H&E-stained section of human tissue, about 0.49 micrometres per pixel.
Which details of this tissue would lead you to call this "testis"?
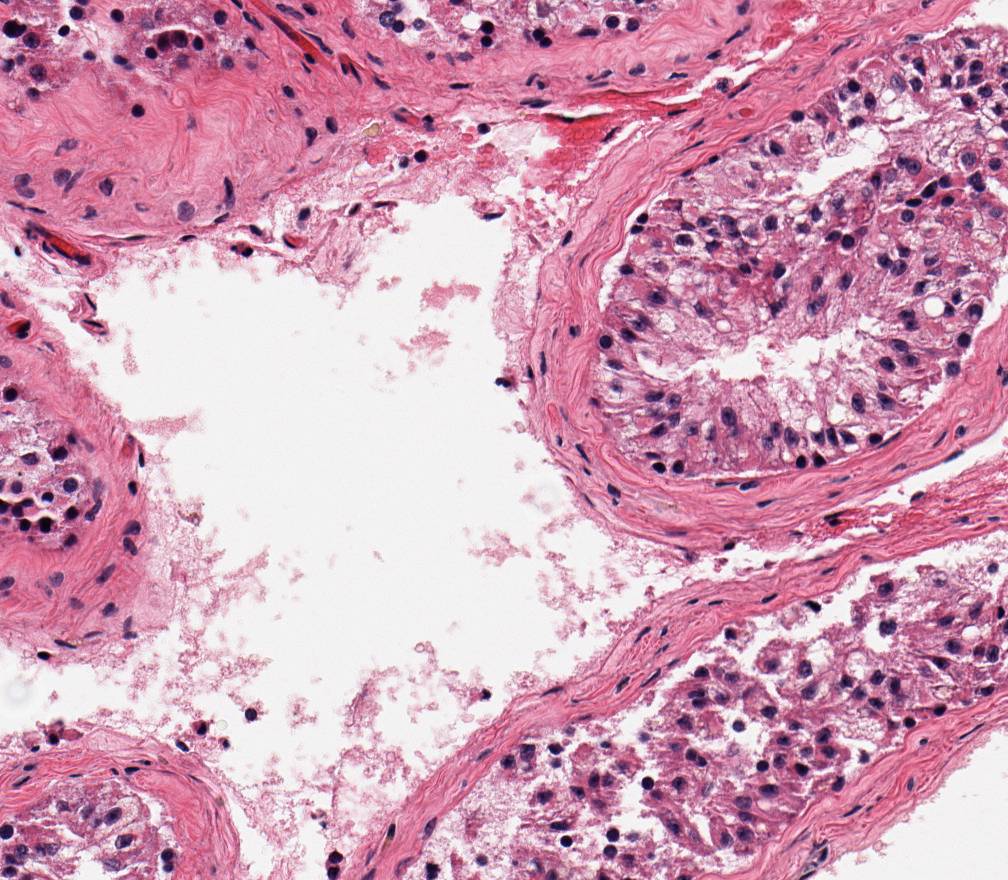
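The tissue is testis. First, parts of several rounded tubules sit around the field's edges, in keeping with testis seminiferous tubules. Second, a thick, pink, layered collagen band with flattened, elongated nuclei bounds each tubule. Third, the right-middle tubule is lined by several layers of cells around a narrow, irregular central lumen.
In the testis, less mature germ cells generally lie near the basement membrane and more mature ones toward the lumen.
Fourth, the cells lining the tubules have round to oval dark nuclei and pale pink, finely vacuolated cytoplasm.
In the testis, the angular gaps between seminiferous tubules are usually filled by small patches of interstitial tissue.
Last, and not in keeping: here the tubules instead surround a large irregular empty space in the centre-left.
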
